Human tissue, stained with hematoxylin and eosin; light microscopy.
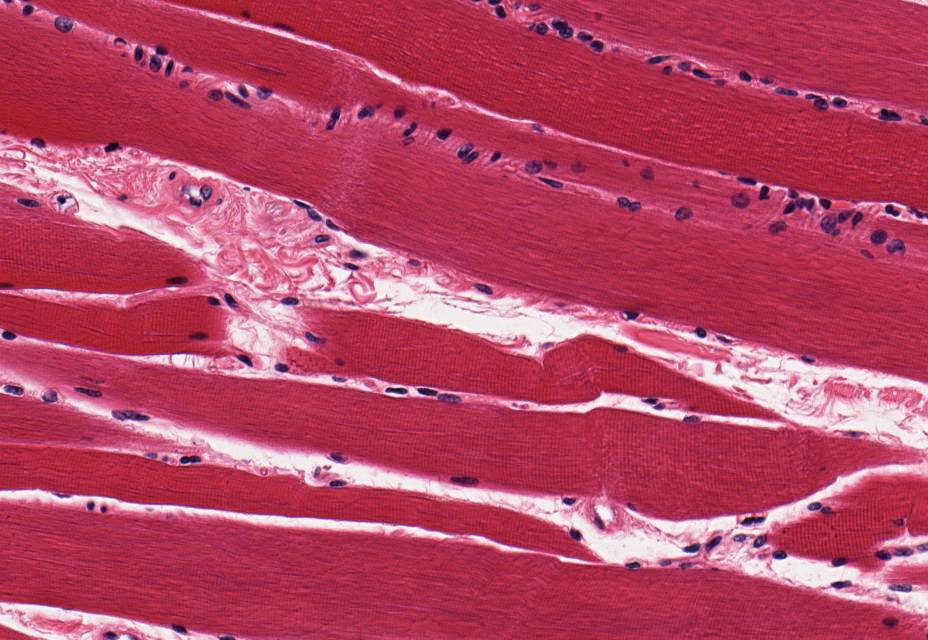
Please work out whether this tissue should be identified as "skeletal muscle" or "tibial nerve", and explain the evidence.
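The tissue is skeletal muscle. Its fibres carry fine transverse cross-striations along their length, and their cytoplasm is deeply eosinophilic, a strong red. Nuclei lie at the fibre edges, not centrally; most are dark, elongated ovals parallel to the long axis.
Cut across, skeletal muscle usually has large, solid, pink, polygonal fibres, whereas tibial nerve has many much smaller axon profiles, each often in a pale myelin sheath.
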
